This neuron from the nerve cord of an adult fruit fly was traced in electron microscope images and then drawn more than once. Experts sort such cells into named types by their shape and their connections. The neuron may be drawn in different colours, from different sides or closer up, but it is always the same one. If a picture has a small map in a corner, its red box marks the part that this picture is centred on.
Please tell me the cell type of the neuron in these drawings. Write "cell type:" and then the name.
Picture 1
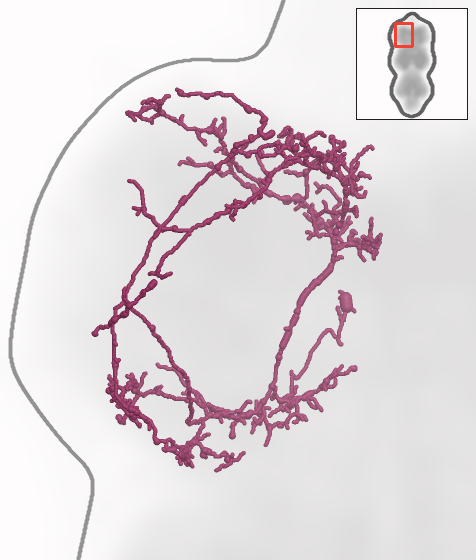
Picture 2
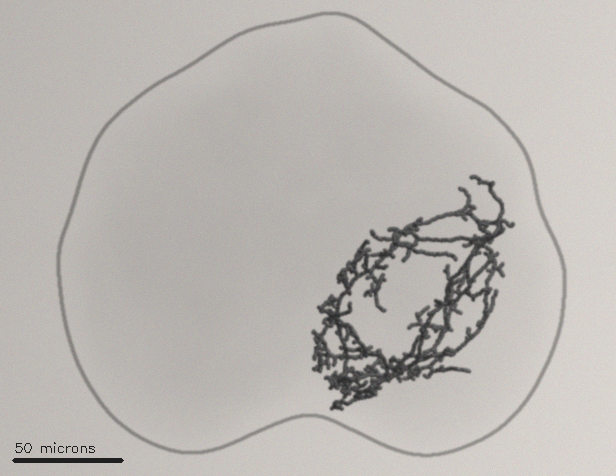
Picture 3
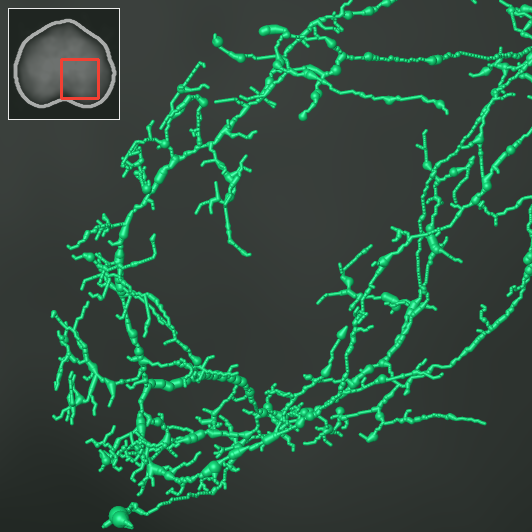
cell type: IN04B053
